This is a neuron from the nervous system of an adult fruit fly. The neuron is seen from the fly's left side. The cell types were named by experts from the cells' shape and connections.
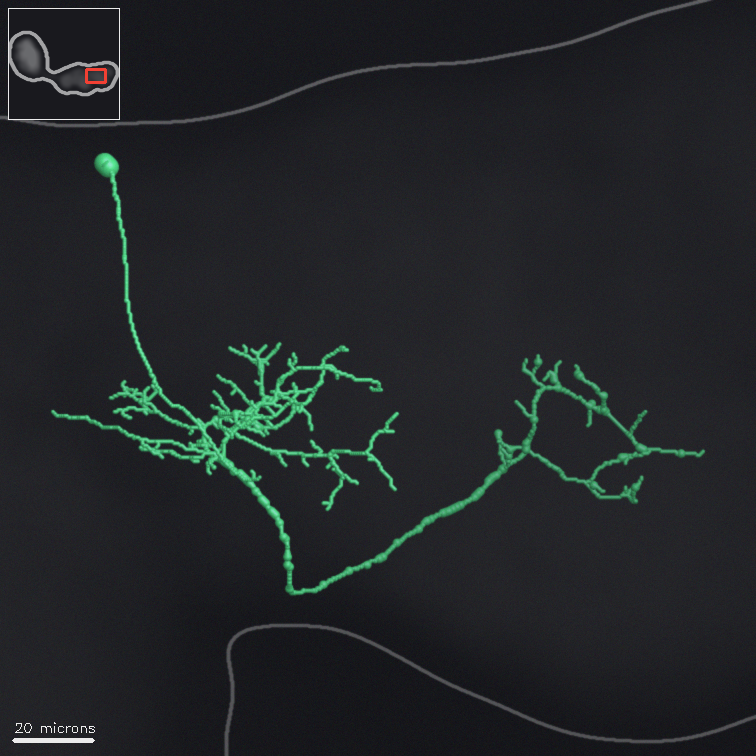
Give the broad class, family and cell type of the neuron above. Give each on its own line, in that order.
nerve-cord intrinsic neuron
hemilineage 01A
IN01A071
